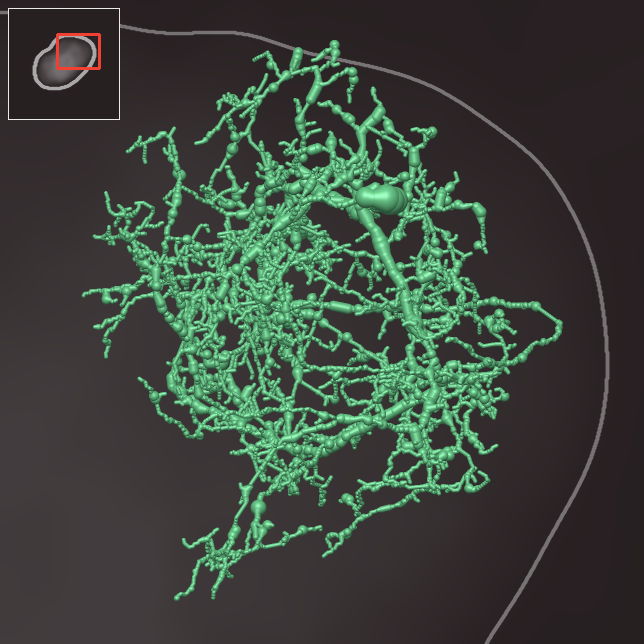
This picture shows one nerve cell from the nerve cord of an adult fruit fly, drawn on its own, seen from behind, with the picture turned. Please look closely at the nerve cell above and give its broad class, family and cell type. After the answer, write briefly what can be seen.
Its broad class is nerve-cord intrinsic neuron. Its family is hemilineage 03A. The cell type is IN03A006. The picture shows more than a hundred branch ends. As drawn here it is about as wide as it is tall.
